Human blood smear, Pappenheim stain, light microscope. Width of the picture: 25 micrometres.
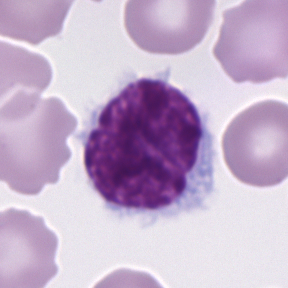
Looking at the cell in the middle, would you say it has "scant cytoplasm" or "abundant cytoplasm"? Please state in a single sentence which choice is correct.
A narrow rim is all the cytoplasm this cell has.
